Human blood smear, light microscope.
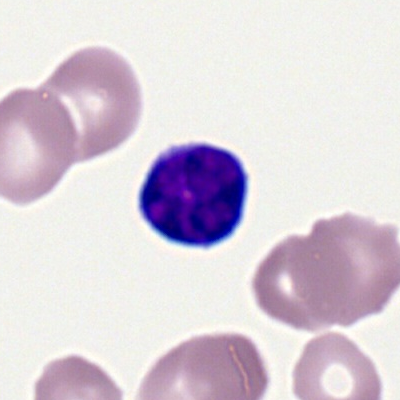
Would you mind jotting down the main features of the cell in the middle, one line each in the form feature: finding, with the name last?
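Shape: roughly round, as the outline goes
Chromatin: dark purple, and clumped into coarse patches
Cytoplasm: scant, at most a very thin rim around the nucleus
Granules: none visible that I can find
Cell type: lymphocyte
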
